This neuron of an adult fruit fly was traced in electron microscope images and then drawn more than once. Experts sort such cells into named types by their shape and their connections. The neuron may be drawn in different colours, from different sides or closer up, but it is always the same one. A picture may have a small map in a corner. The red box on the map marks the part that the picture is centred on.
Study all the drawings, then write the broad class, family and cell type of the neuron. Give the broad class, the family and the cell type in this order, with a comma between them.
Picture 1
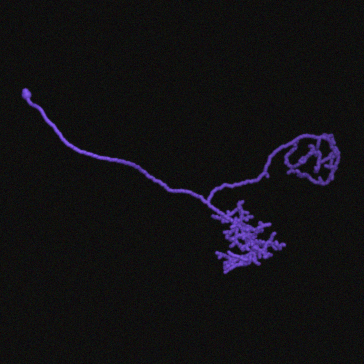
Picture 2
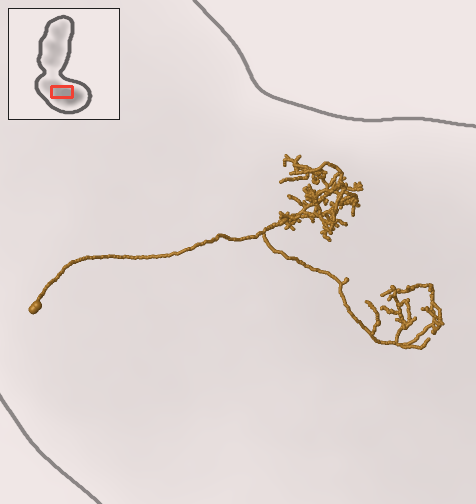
central-brain intrinsic neuron, hemilineage LHa2, CB1114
